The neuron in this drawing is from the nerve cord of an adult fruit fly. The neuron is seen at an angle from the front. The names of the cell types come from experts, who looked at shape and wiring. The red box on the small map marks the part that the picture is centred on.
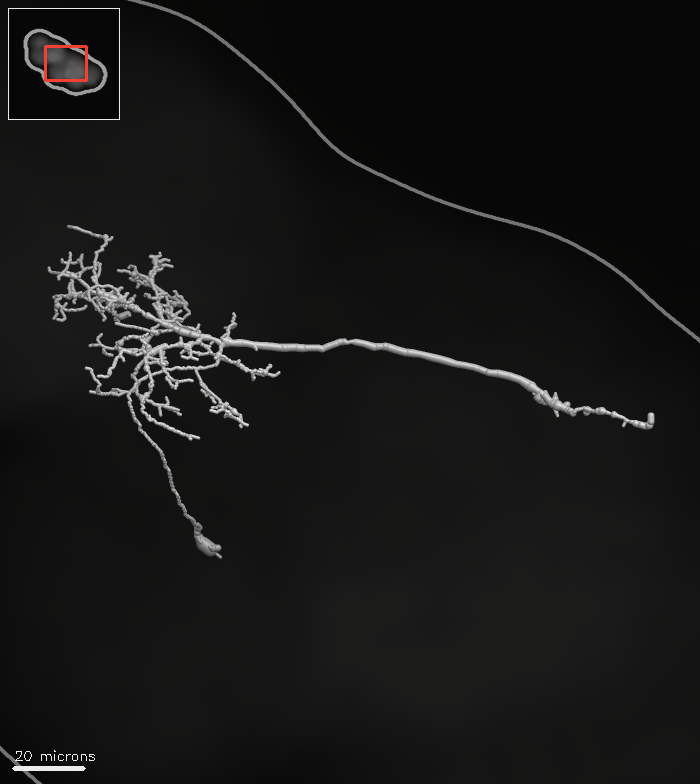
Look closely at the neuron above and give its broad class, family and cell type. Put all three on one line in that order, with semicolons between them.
nerve-cord intrinsic neuron; hemilineage 06A; IN06A044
